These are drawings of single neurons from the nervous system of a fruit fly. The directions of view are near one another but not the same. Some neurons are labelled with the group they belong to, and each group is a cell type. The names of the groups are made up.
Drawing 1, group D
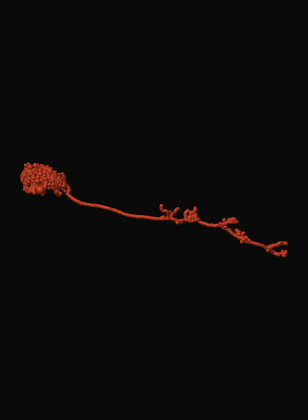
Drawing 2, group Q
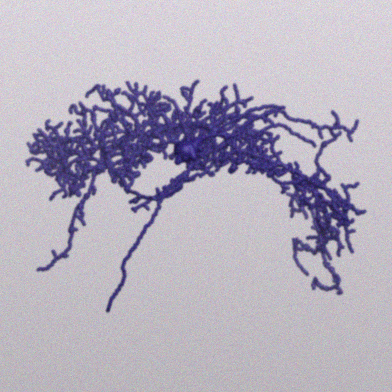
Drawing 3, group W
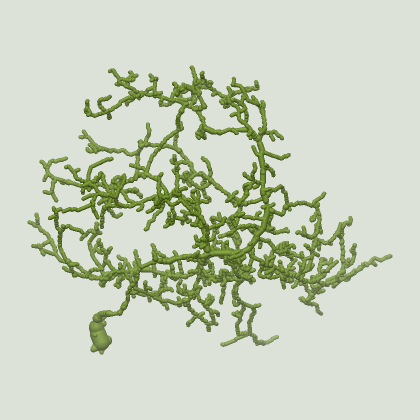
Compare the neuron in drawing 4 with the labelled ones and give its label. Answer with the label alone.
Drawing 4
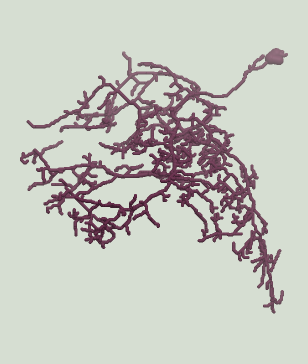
group W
